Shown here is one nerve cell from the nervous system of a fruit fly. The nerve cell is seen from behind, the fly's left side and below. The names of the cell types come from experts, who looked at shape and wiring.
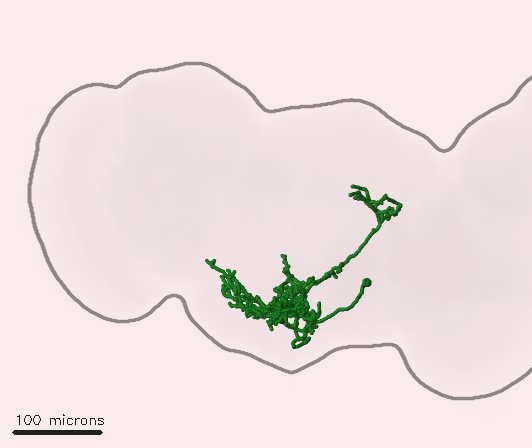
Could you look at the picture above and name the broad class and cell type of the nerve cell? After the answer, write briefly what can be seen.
This is a central-brain intrinsic neuron. It is of cell type GNG509. From left to right in the picture it spans about 200 microns. As drawn here it is about as wide as it is tall.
